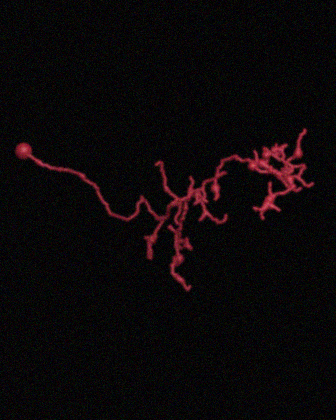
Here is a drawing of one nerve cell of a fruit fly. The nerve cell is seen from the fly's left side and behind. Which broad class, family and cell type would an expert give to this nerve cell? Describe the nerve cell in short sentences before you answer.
As drawn here it is wider than it is tall. It is an optic-lobe intrinsic neuron. The family is Mi. Its cell type is Mi2.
